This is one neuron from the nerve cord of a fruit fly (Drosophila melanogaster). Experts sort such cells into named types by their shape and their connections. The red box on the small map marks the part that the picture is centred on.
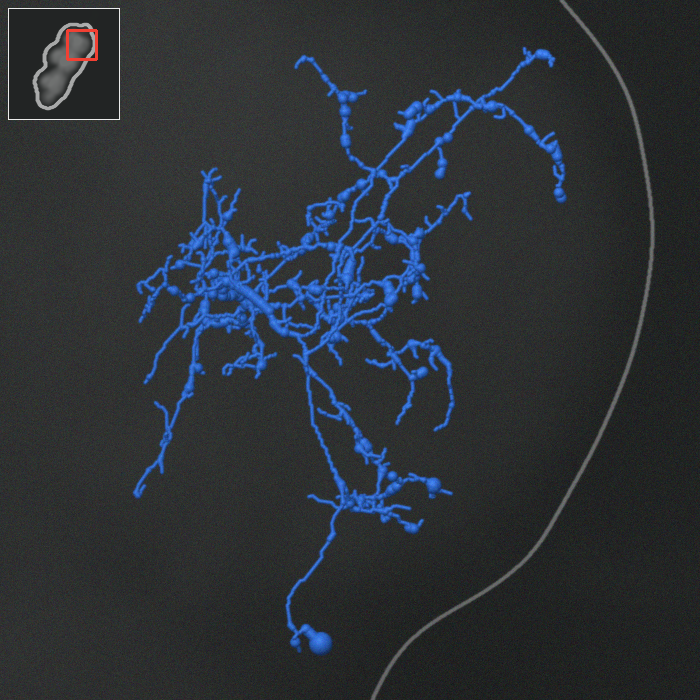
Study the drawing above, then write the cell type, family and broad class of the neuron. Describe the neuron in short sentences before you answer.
The picture shows more than a hundred branch ends. In this view it is taller than it is wide. The cell type is IN20A.22A016. The family is hemilineage 20A.22A. Its broad class is nerve-cord intrinsic neuron.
